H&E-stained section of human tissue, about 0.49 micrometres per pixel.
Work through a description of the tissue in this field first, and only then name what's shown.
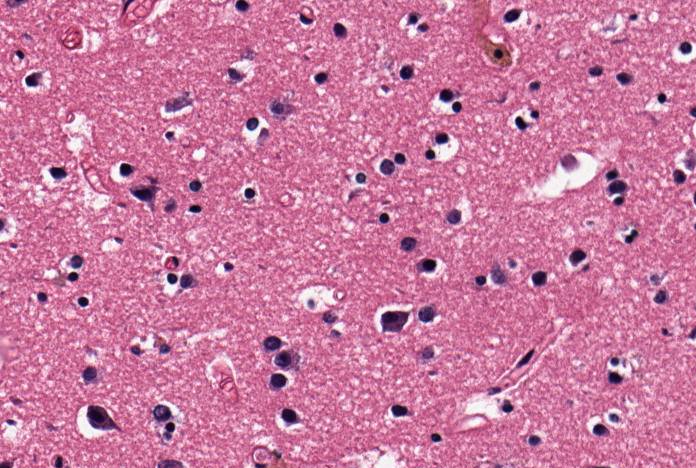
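Even, finely granular pink neuropil everywhere, no epithelium or glands. Small round dark-blue nuclei sprinkled fairly evenly, many sitting in a clear perinuclear halo instead of visible pink cytoplasm. Thin-walled capillaries with elongated nuclei cross it, one diagonally at lower right. That's cerebral cortex.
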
